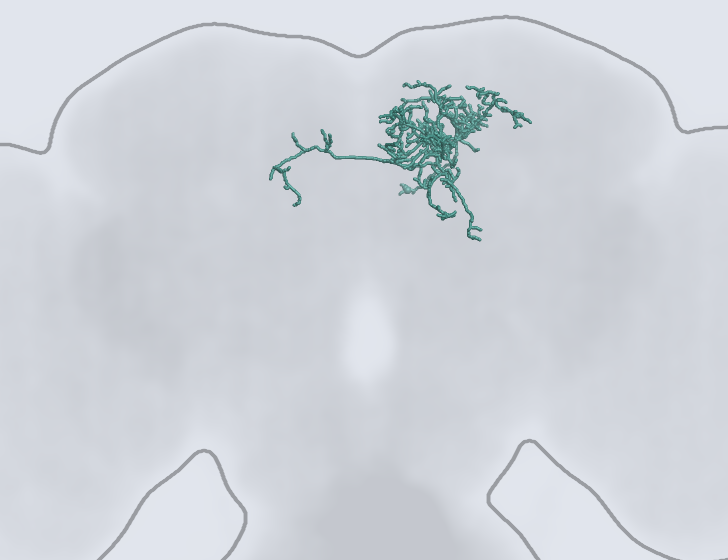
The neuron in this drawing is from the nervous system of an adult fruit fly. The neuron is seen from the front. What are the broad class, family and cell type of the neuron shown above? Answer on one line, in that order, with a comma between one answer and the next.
central-brain intrinsic neuron, hemilineage DM4_dorsal, CRE078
